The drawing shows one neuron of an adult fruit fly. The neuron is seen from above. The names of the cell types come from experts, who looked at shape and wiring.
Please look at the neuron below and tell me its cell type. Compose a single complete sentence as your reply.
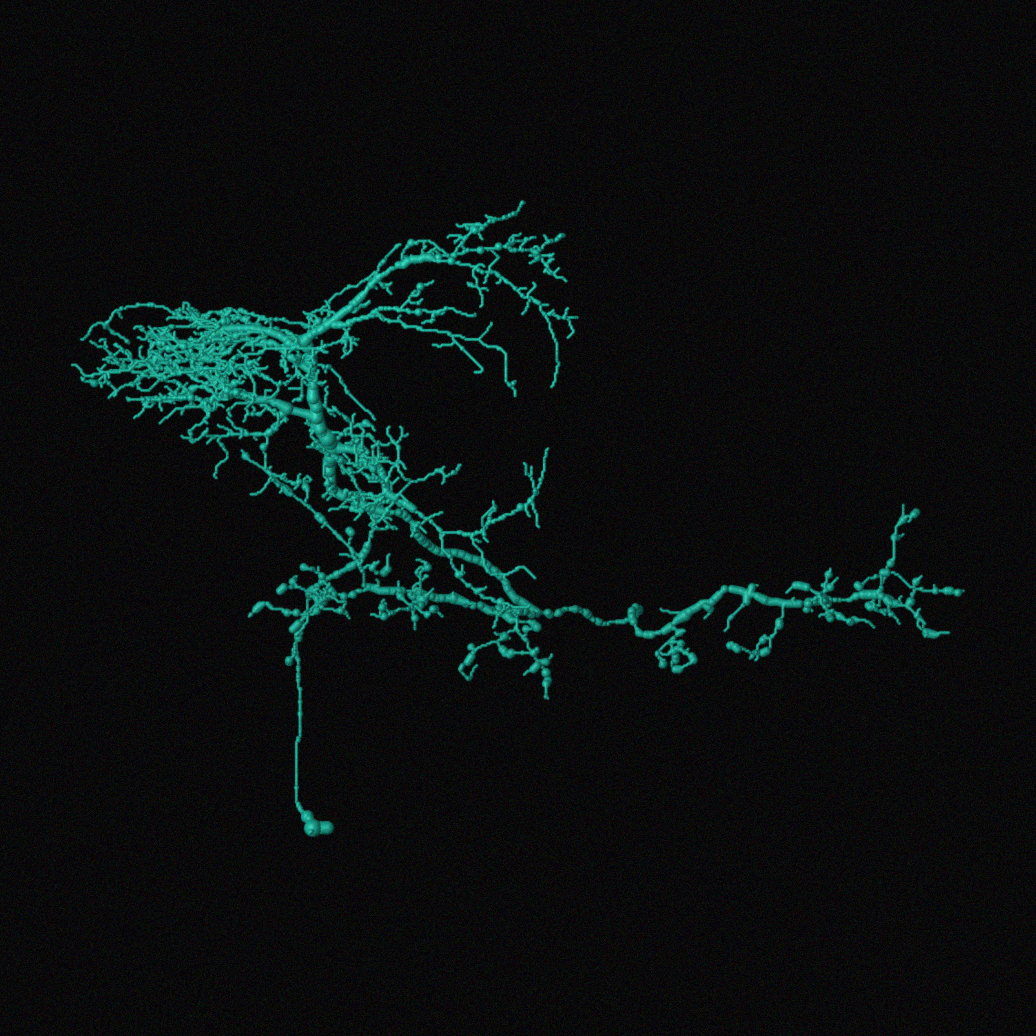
This neuron is classified under the cell type AOTU101m.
